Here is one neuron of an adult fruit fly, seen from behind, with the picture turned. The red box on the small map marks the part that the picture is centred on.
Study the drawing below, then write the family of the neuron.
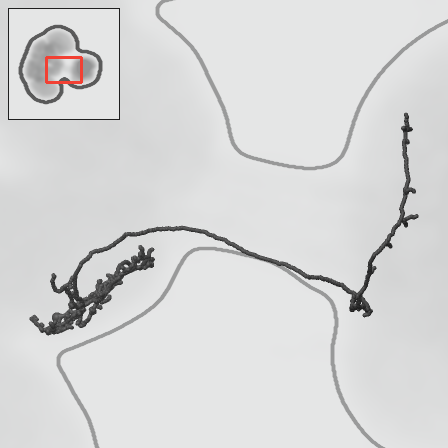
hemilineage MX12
